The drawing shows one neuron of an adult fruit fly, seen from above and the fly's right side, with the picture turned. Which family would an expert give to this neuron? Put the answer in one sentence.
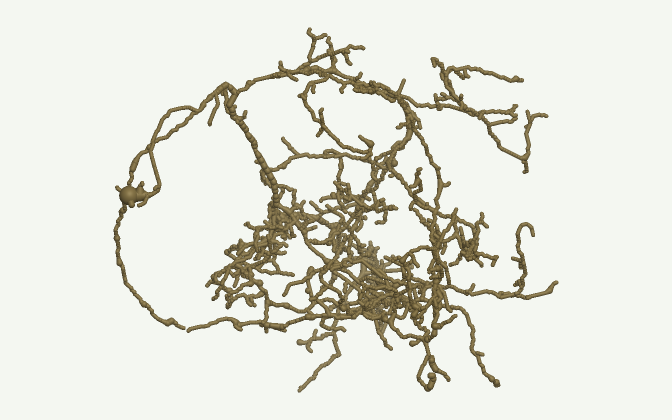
The family is hemilineage VLPa1_lateral.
